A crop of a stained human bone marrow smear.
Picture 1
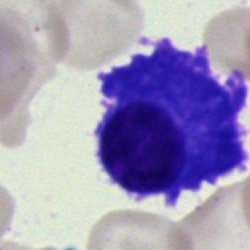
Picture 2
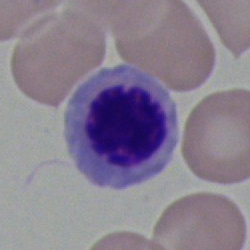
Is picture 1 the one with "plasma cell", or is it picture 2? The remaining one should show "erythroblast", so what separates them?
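A plasma cell occupies picture 1, and an erythroblast occupies picture 2. Outline: the plasma cell has a ragged border with many small pointed projections all around it; the erythroblast has a roughly round outline, with red cells lying against its upper edge. Nucleus position: in the plasma cell the nucleus sits off-centre, toward the lower left.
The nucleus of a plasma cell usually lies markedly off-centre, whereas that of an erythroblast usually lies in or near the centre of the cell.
Nuclear staining: the plasma cell nucleus is dense and very dark purple; the erythroblast has dark purple, coarsely clumped chromatin with no visible nucleoli. Cytoplasm: in the plasma cell it is plentiful, spreading mainly toward the upper right of the nucleus, deep blue, and without distinct granules; in the erythroblast it shows neither granules nor vacuoles.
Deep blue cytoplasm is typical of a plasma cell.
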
